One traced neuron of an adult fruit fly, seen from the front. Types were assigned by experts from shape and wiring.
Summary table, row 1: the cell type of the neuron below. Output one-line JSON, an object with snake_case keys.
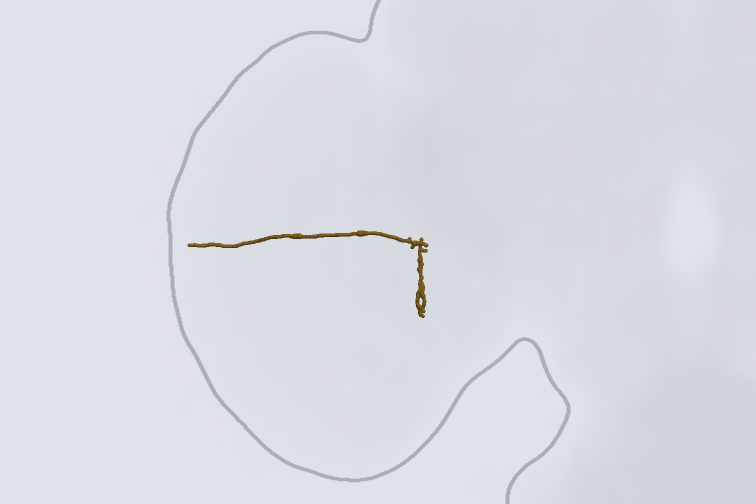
{"cell_type": "HBeyelet"}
